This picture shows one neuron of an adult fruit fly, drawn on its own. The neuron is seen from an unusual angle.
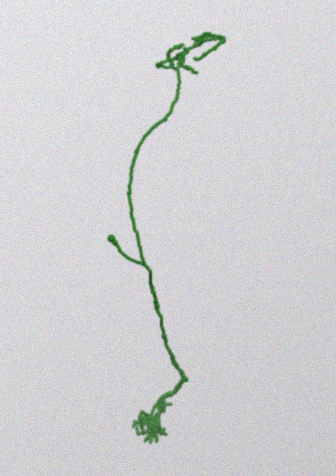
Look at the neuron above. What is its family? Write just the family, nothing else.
hemilineage VPNd2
